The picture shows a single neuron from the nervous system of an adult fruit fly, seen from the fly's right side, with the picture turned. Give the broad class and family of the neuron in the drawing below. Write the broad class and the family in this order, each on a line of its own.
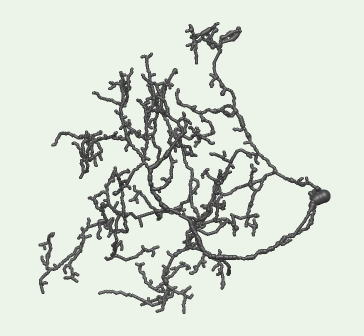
central-brain intrinsic neuron
hemilineage VLPa1_lateral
